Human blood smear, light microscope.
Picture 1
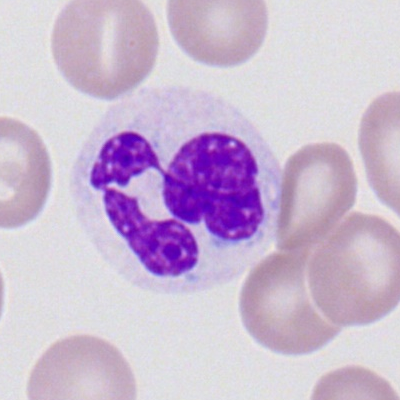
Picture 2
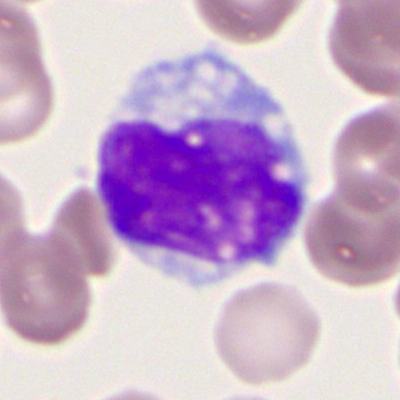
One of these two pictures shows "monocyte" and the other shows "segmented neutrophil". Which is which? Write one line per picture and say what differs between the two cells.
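Picture 1 – segmented neutrophil. No vacuoles are seen in the cytoplasm.
Picture 2 – monocyte. The cytoplasm above the nucleus contains many small pale clear spots.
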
